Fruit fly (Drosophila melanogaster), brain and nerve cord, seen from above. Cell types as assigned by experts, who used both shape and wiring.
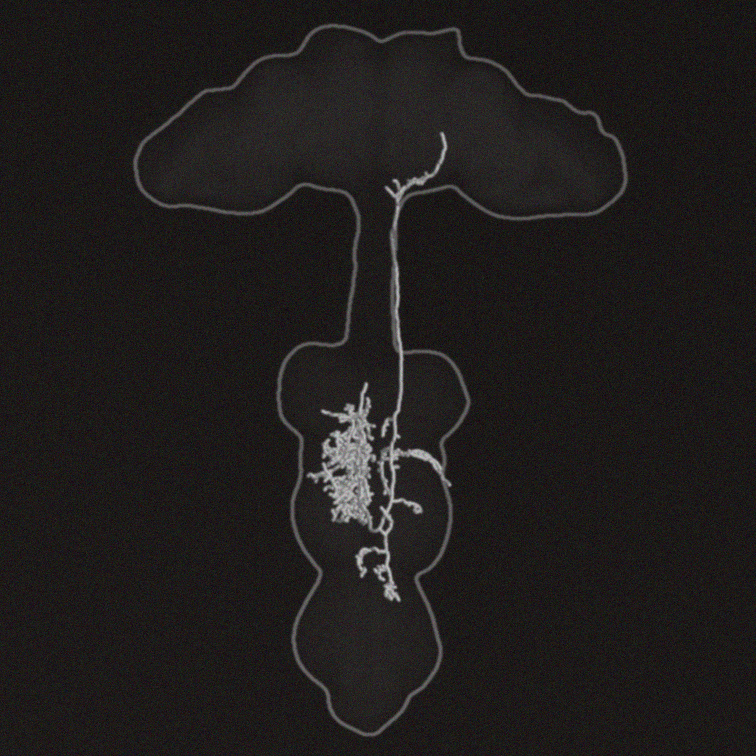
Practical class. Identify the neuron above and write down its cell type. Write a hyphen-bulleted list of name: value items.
- cell type: EA06B010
